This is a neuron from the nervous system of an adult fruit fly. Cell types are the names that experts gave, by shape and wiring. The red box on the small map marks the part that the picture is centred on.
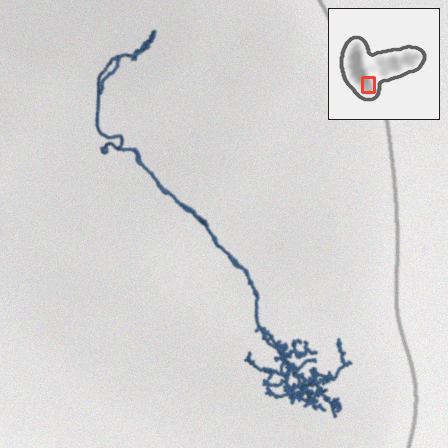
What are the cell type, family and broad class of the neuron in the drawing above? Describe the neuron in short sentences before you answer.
In this view it is taller than it is wide. Its cell type is MeLo6. The family is MeLo. Its broad class is optic-lobe intrinsic neuron.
